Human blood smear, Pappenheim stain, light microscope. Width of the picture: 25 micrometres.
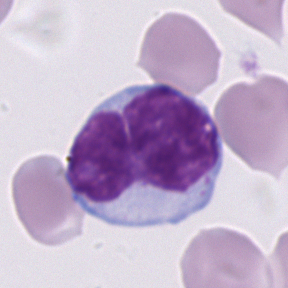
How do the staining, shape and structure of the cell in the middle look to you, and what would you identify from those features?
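Smooth and rounded in outline, this cell measures about 13 micrometres across. Its nucleus, about 14 by 9 micrometres, lies in the upper part and fills about 70% of the cell's area. Most of the cytoplasm gathers beneath the nucleus; it is pale blue, becoming slightly deeper blue along the cell's outer border. This cell is a myeloblast.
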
